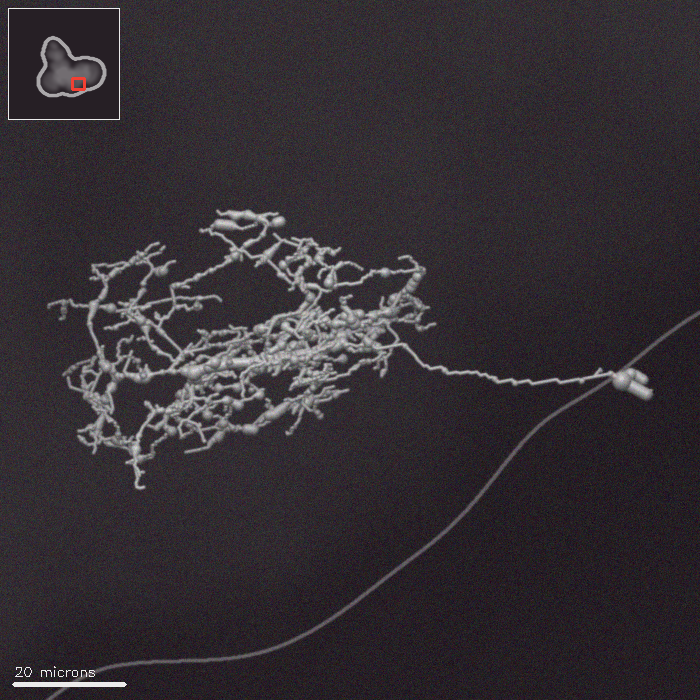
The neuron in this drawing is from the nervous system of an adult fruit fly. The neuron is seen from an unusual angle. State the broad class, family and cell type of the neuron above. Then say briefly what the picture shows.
Its broad class is central-brain intrinsic neuron. Its family is hemilineage TRdl_b. The cell type is GNG210. Its cell body lies on the right of the picture. By the scale bar it is about 110 microns wide in this view.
